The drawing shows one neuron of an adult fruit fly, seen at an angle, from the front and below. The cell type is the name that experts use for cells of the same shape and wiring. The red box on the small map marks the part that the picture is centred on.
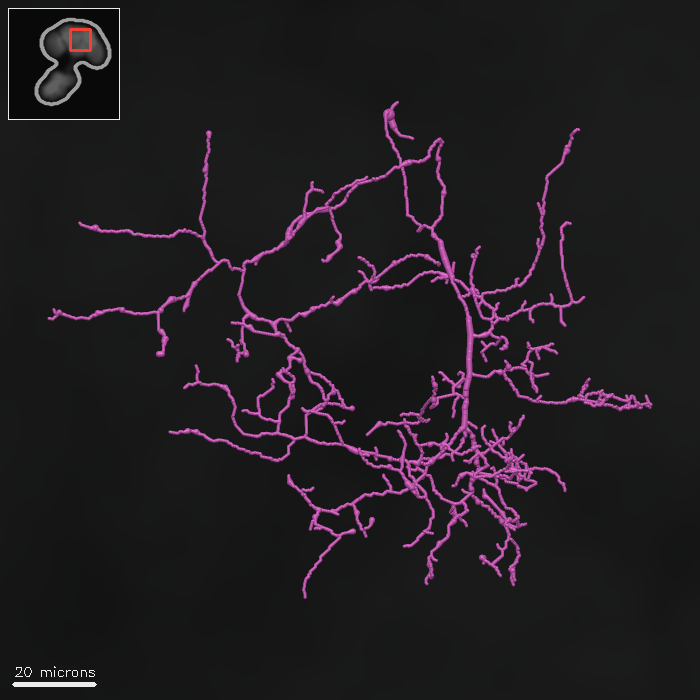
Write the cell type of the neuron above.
PS107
